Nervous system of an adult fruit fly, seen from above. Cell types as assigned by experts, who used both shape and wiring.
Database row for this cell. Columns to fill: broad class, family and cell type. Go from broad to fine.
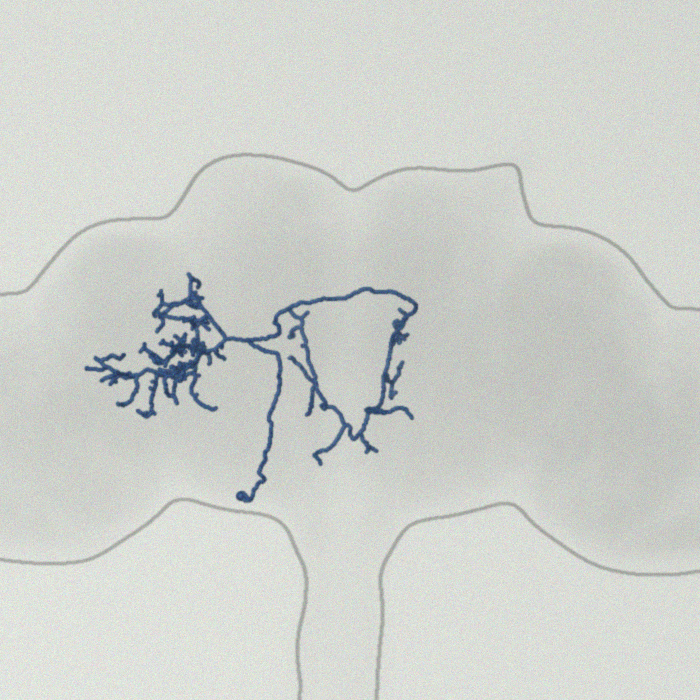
central-brain intrinsic neuron; hemilineage DM5_central; PVLP144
